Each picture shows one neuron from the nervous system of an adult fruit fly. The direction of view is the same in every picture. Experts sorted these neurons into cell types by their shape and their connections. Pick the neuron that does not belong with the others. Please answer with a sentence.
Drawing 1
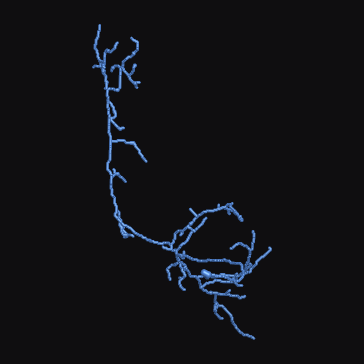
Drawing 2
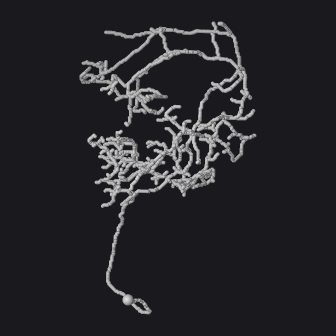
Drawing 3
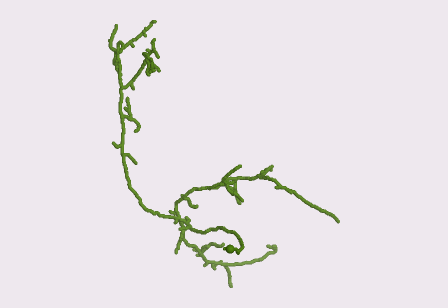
Drawing 2 shows a neuron of another cell type.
